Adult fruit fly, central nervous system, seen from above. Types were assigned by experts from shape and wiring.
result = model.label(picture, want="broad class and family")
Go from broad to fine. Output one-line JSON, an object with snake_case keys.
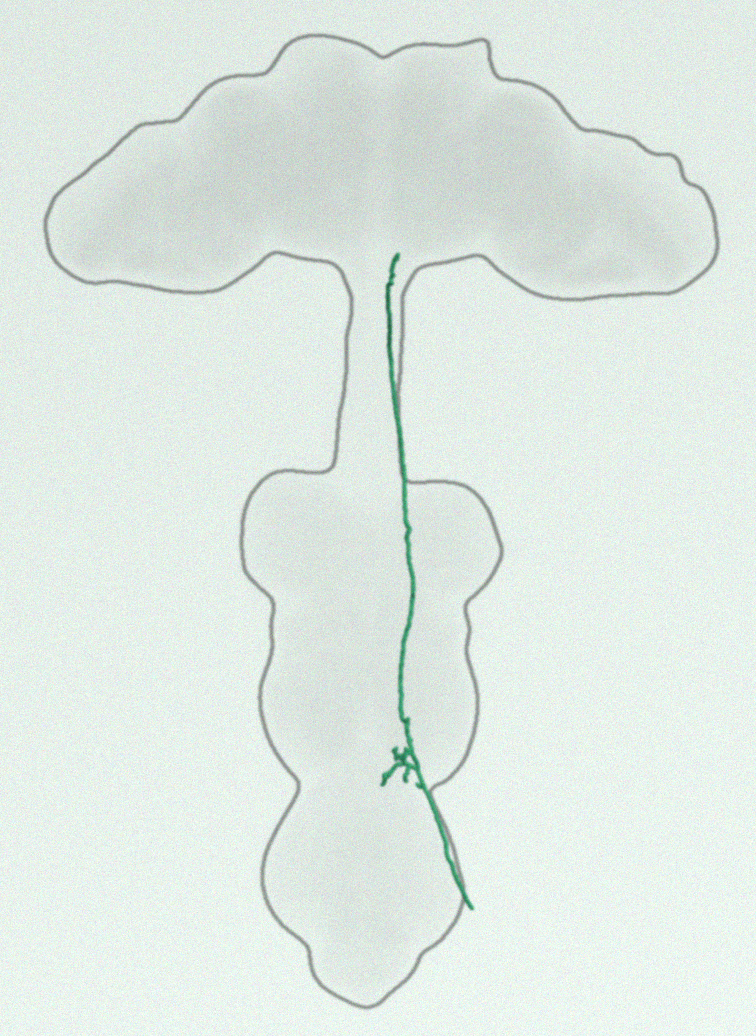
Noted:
{"broad_class": "sensory neuron ascending to the brain", "family": "class mechanosensory proprioceptive"}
